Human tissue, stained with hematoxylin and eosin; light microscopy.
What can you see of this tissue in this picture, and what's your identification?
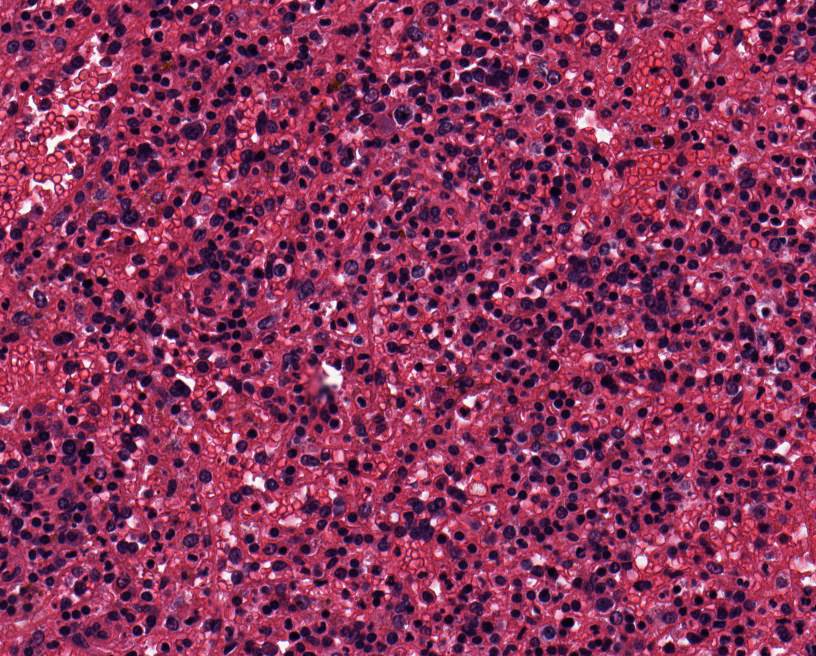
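Red blood cells lie between the nucleated cells throughout, densely clustered at the upper left and upper right. A few larger cells with paler, more open nuclei are scattered among small dark cells. Thin pink stromal strands run irregularly between cells. No fat cells are present. This is spleen.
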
